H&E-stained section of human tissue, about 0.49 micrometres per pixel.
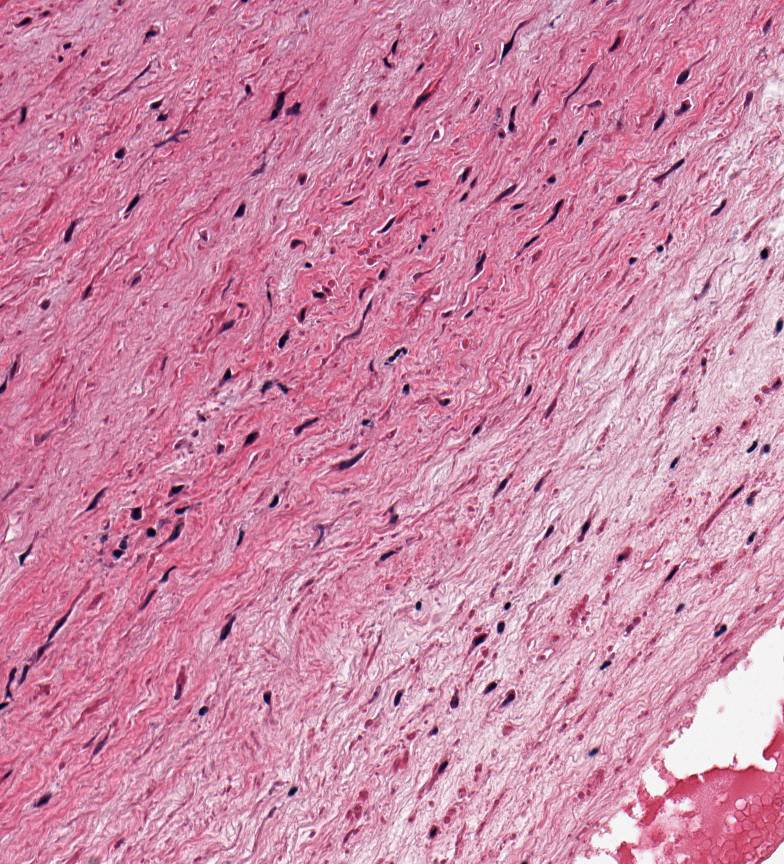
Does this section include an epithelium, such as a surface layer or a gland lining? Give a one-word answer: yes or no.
No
